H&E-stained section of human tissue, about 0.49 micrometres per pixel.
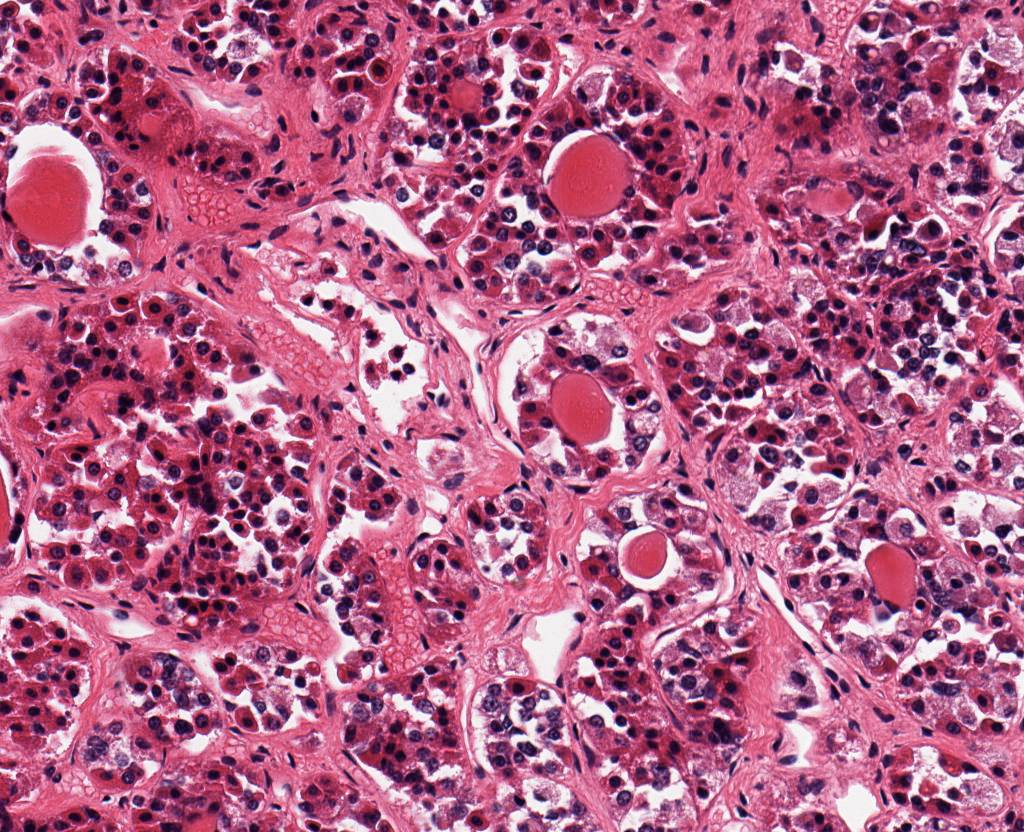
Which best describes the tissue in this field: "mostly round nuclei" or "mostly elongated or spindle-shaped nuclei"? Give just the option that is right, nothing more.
Mostly round nuclei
